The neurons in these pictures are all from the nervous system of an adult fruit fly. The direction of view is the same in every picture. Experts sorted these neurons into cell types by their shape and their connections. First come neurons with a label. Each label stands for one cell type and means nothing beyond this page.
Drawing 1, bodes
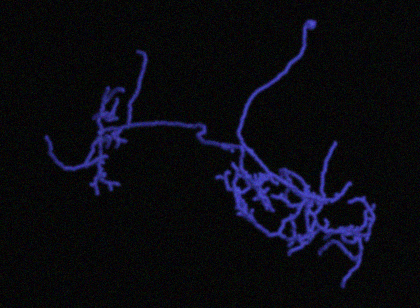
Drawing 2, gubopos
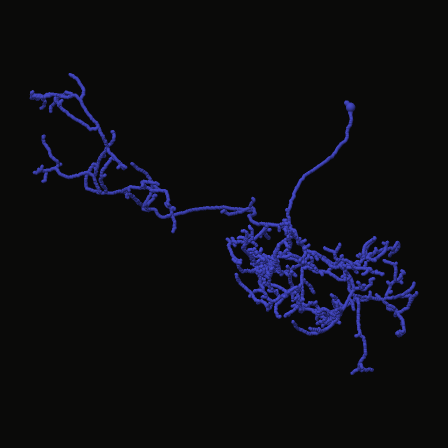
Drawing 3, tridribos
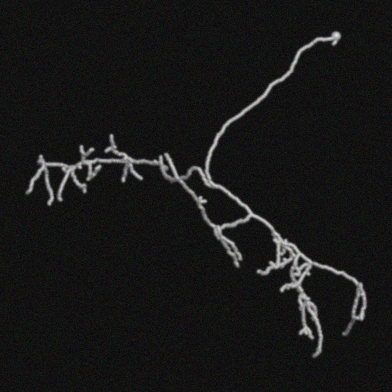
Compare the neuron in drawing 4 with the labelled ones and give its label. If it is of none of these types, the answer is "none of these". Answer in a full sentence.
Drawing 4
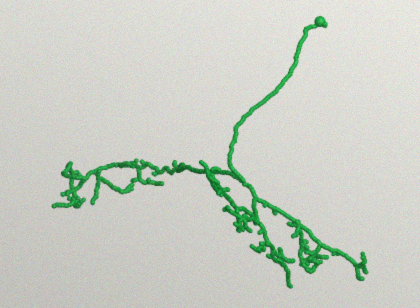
It belongs to tridribos.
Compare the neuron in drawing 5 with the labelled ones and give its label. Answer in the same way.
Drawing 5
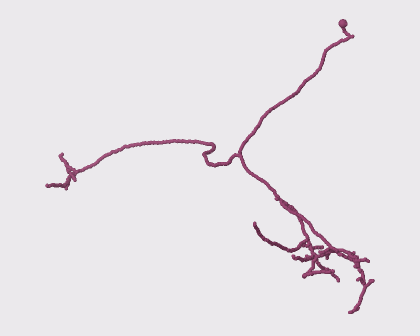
It belongs to none of these.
